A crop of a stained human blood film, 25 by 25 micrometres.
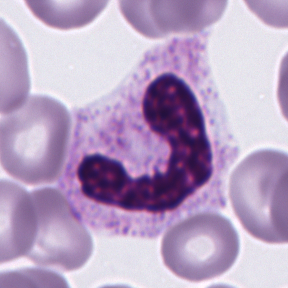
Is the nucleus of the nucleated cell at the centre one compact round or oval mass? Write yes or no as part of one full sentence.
No, the shape of the nucleus is a curved band without separate lobes.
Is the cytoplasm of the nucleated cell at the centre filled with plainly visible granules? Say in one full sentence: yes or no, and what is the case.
Yes, within its cytoplasm there are many visible granules.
